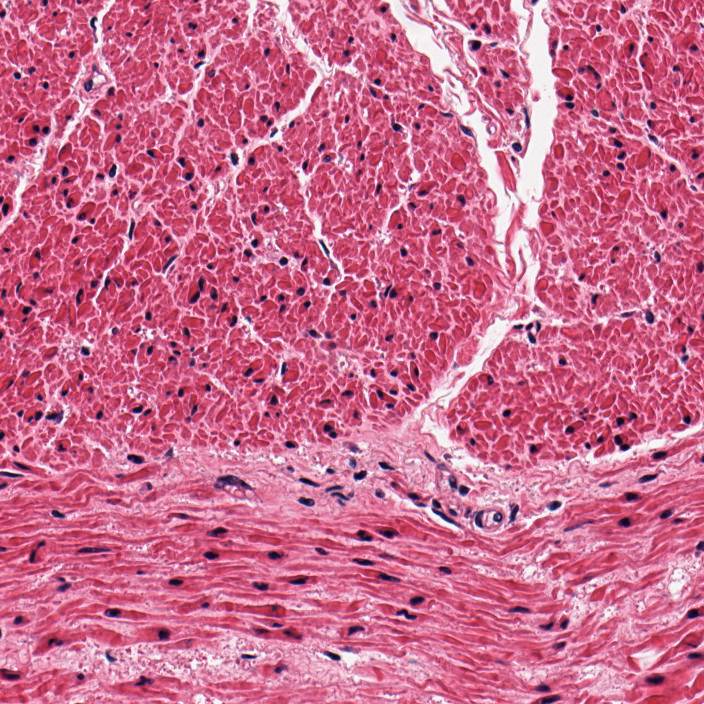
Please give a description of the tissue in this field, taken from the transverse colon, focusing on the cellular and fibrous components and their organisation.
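Look first at the upper two-thirds: here the muscle is cut across, giving small pink polygonal profiles, and only a minority hold a nucleus. The lower third is cut along its fibres: these are smooth muscle cells with elongated, cigar-shaped dark nuclei lying along them. Between the two layers runs a thin band of loose, paler connective tissue.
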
